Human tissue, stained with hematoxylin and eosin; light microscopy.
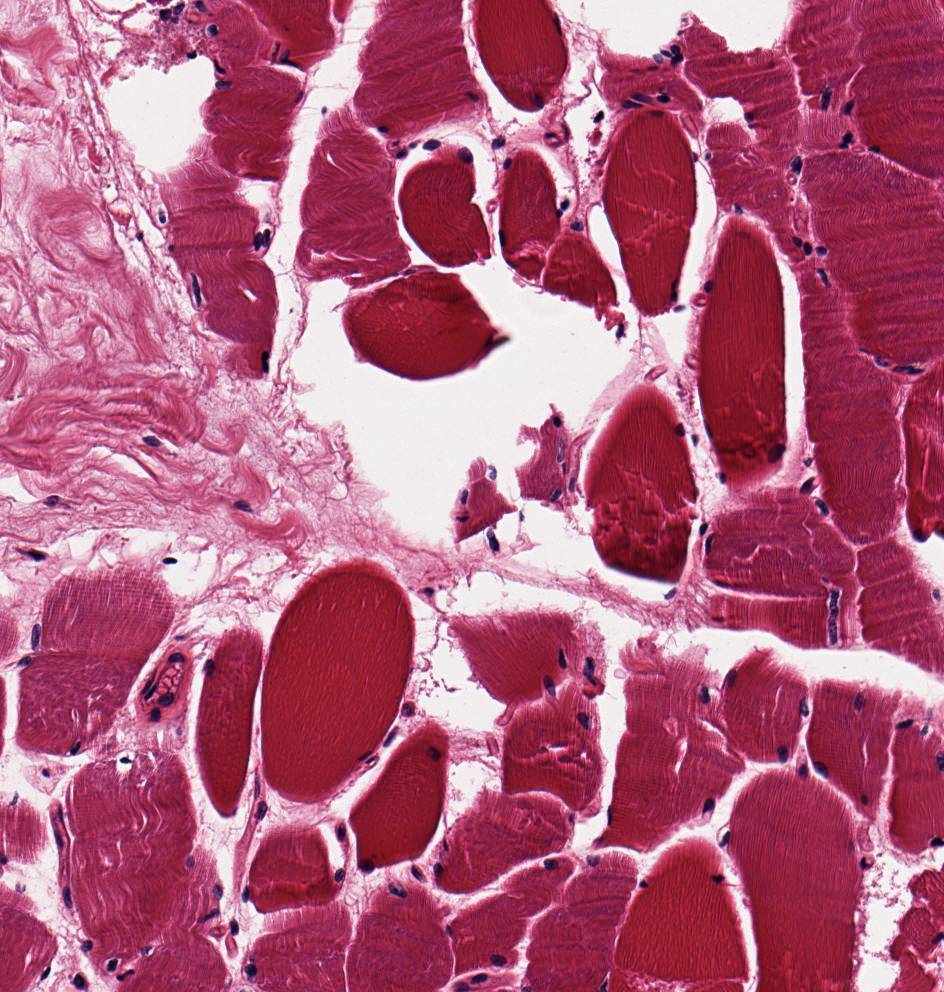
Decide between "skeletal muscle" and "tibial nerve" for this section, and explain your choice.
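It's skeletal muscle.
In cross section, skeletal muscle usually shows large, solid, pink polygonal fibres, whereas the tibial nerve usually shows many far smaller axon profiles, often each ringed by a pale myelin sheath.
Here the small, dark, flattened nuclei sit at the edges of the muscle fibres. Several scattered fibres are rounded and smooth-textured, staining a deeper red than their neighbours. Wavy pink collagen bundles of connective tissue fill the upper left, and there are no fat cells anywhere.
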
